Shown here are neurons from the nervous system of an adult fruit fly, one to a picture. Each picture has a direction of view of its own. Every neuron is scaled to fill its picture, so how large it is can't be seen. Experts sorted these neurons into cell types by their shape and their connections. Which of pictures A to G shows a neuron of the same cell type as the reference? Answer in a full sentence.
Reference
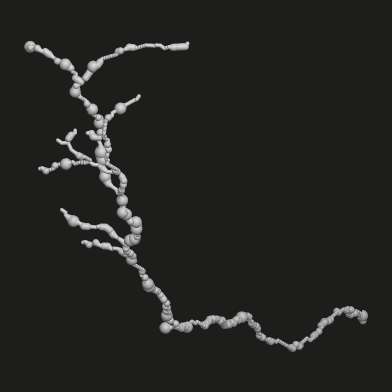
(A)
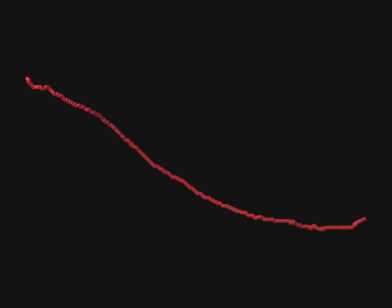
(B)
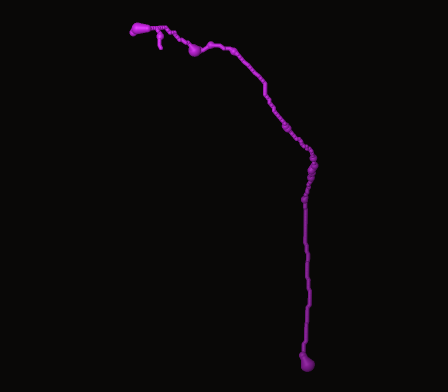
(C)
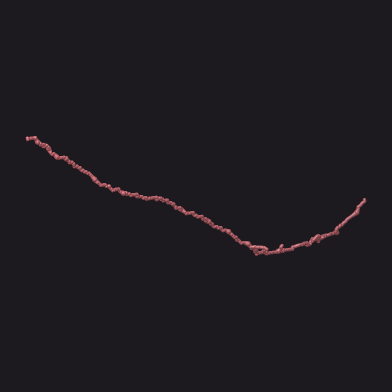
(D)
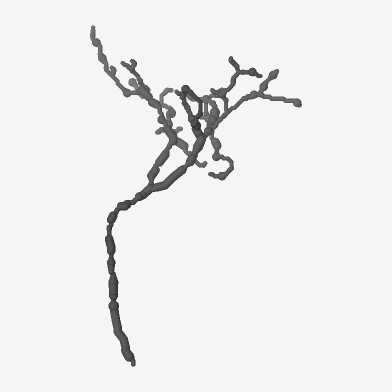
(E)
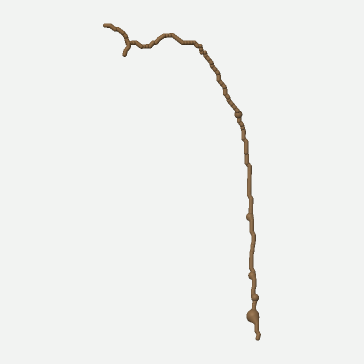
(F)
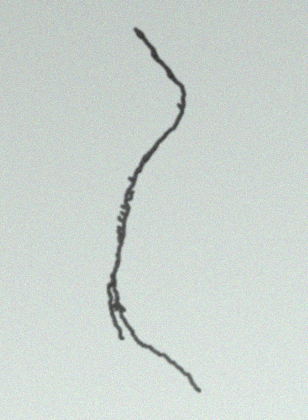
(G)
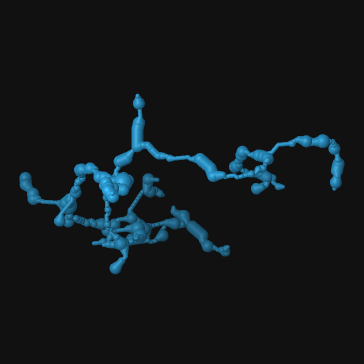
The neuron in picture C is of the same cell type.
